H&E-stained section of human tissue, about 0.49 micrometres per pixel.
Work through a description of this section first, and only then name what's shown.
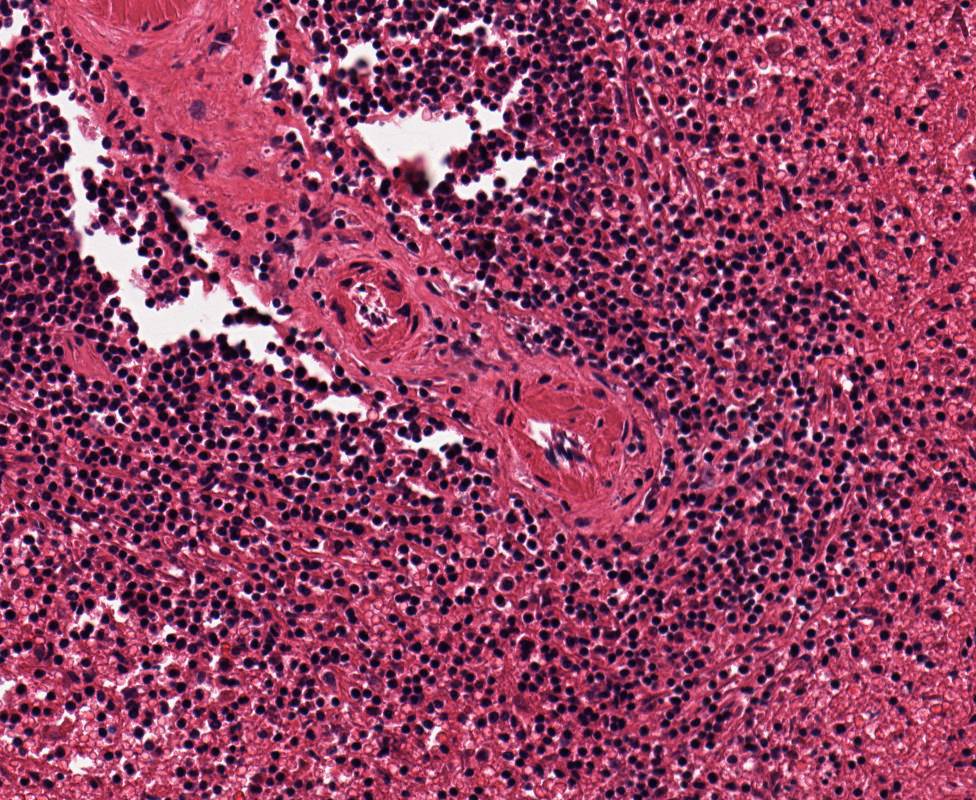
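Arteries have narrow lumens, much smaller than their pink muscular walls' thickness. Dense sheets of small lymphocytes, with round dark nuclei and scant cytoplasm, surround them. Toward the right and lower edges these thin into areas mainly of red blood cells. A pink fibrous connective tissue band runs from top left to the arteries. This is spleen.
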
